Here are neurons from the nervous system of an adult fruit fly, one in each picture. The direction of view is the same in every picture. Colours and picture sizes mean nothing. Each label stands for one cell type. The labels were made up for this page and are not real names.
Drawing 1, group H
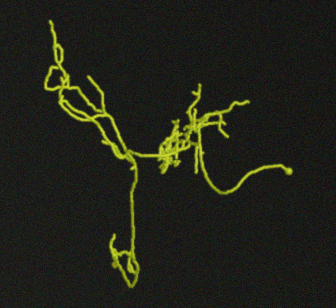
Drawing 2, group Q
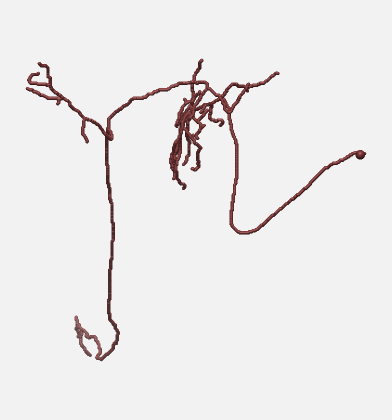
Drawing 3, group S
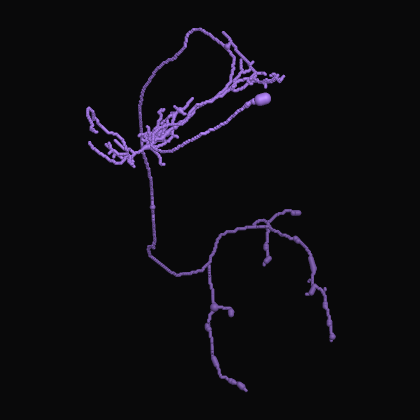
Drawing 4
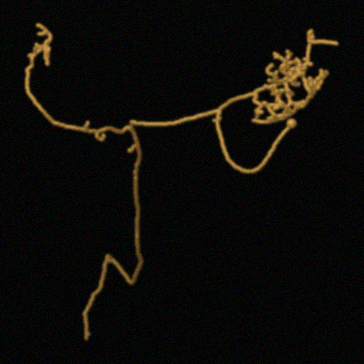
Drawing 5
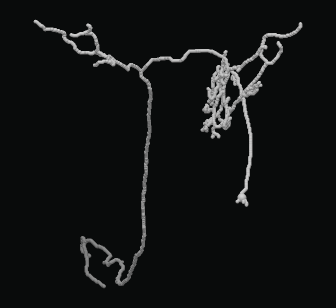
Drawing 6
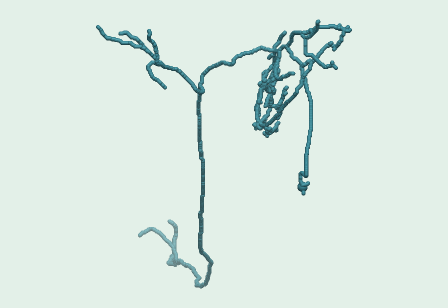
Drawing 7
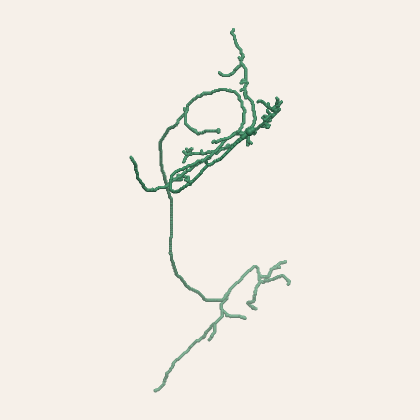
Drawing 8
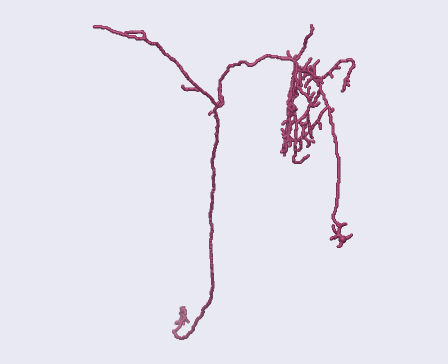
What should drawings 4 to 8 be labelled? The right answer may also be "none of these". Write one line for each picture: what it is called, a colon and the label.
4: none of these
5: group Q
6: group Q
7: group S
8: group Q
